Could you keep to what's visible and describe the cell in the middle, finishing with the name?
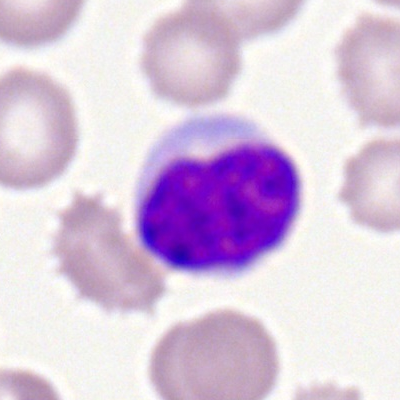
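Start with the outline: it is round and smooth. Now look at the cytoplasm, which is pale blue and widest as a crescent at the upper left of the cell. Within the nucleus, the chromatin is dark purple and coarsely clumped. This cell is a lymphocyte.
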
